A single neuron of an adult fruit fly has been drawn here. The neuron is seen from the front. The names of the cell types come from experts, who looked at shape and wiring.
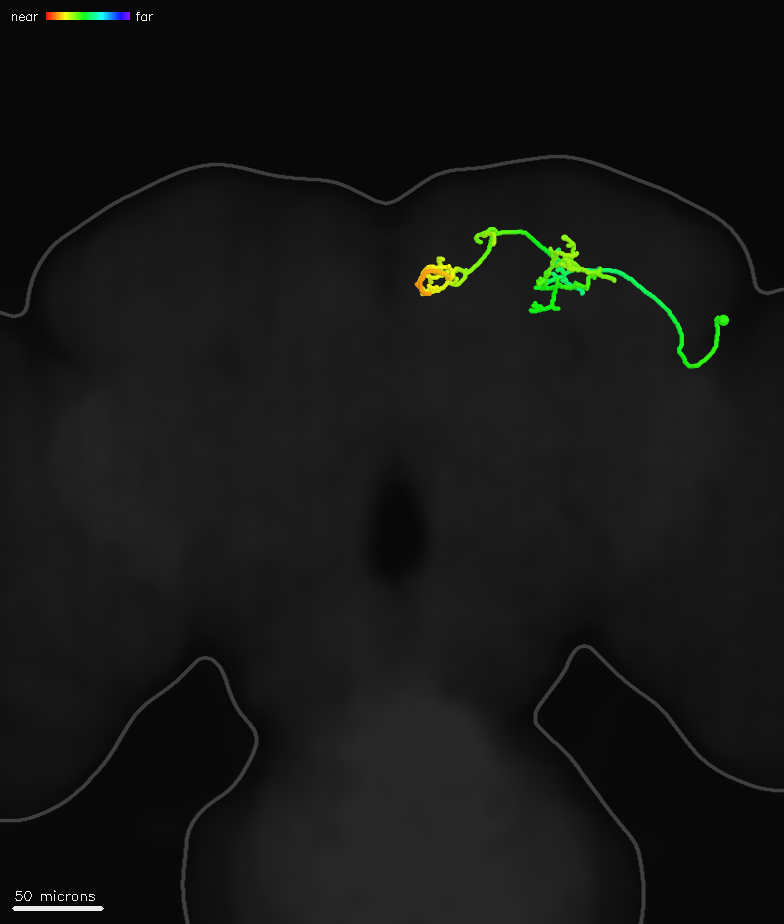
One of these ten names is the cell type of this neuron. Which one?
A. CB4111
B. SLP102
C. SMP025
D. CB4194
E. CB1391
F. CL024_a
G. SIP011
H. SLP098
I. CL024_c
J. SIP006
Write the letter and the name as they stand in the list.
D. CB4194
